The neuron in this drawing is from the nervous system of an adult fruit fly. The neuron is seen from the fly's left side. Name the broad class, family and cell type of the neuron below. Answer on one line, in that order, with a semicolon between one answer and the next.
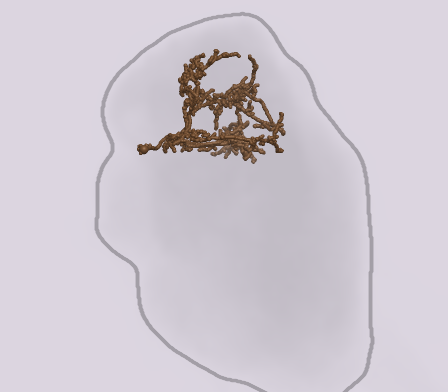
central-brain intrinsic neuron; hemilineage SLPa&l1_anterior; CL070_a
